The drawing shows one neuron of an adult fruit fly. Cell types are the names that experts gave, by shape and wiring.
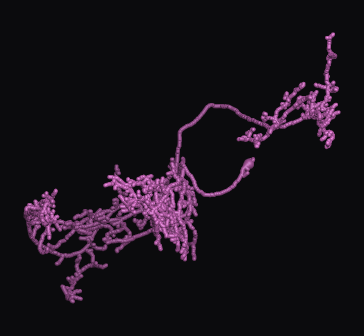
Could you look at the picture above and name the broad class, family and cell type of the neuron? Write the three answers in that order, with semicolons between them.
nerve-cord intrinsic neuron; hemilineage 03A; IN03A009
